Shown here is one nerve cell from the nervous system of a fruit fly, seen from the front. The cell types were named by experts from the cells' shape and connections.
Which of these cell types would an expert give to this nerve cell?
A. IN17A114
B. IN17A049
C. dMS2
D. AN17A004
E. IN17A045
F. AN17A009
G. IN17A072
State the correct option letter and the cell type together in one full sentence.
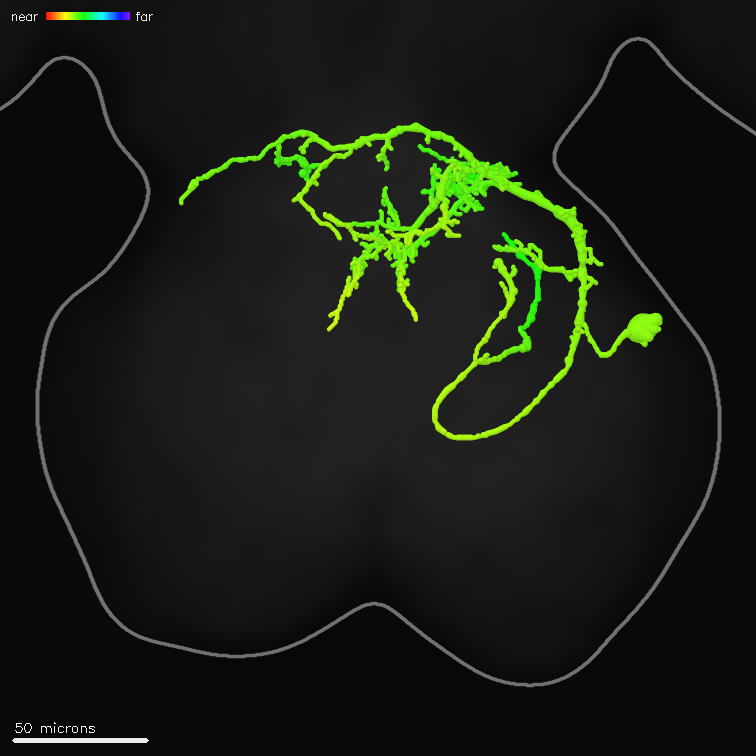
The nerve cell is dMS2 in cell type, which is option C.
